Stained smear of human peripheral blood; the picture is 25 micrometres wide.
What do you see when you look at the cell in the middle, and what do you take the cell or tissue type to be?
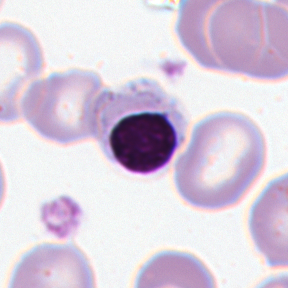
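Dense, dark purple chromatin here, and no nucleoli showing in the nucleus. The cytoplasm is at its widest above the nucleus, and the cell outline is ragged along its upper edge. That's a normoblast.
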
